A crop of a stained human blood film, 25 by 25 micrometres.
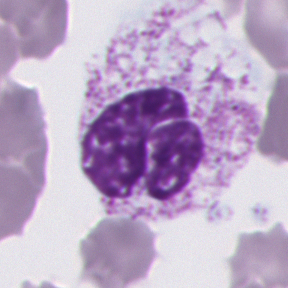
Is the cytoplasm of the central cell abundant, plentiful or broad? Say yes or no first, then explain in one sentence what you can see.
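Yes. The cytoplasm is abundant and very pale, almost colourless between the granules.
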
